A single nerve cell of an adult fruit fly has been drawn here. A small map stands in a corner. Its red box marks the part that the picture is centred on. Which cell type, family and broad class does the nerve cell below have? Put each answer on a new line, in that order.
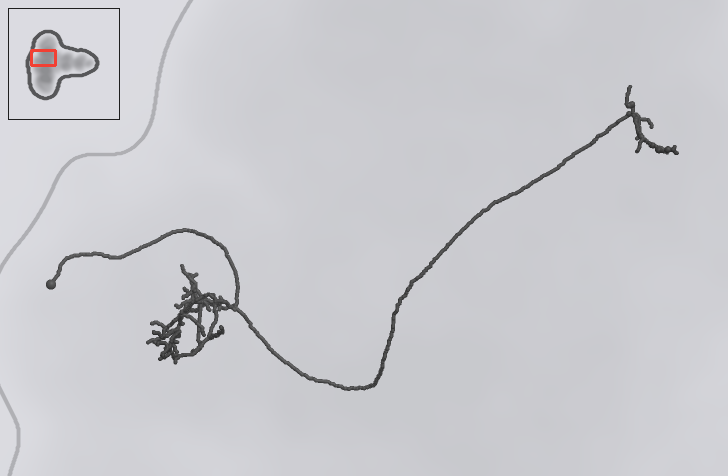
CB3228
hemilineage ALv1
central-brain intrinsic neuron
